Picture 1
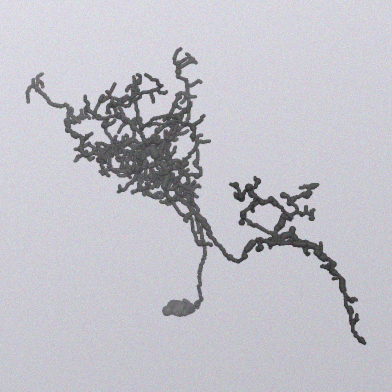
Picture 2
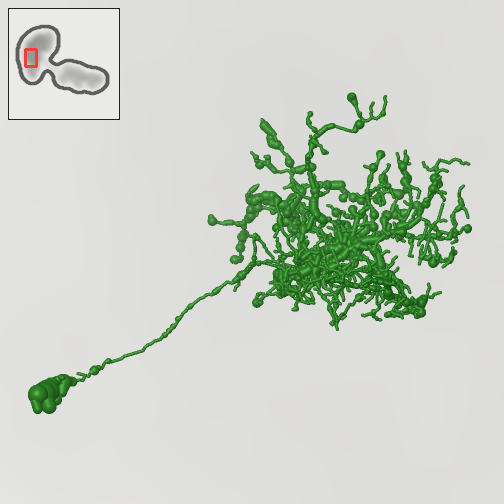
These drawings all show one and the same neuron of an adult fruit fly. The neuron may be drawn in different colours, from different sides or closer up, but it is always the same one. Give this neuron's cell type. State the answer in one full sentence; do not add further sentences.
What this neuron is, by cell type, is LHAV2b2_a.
